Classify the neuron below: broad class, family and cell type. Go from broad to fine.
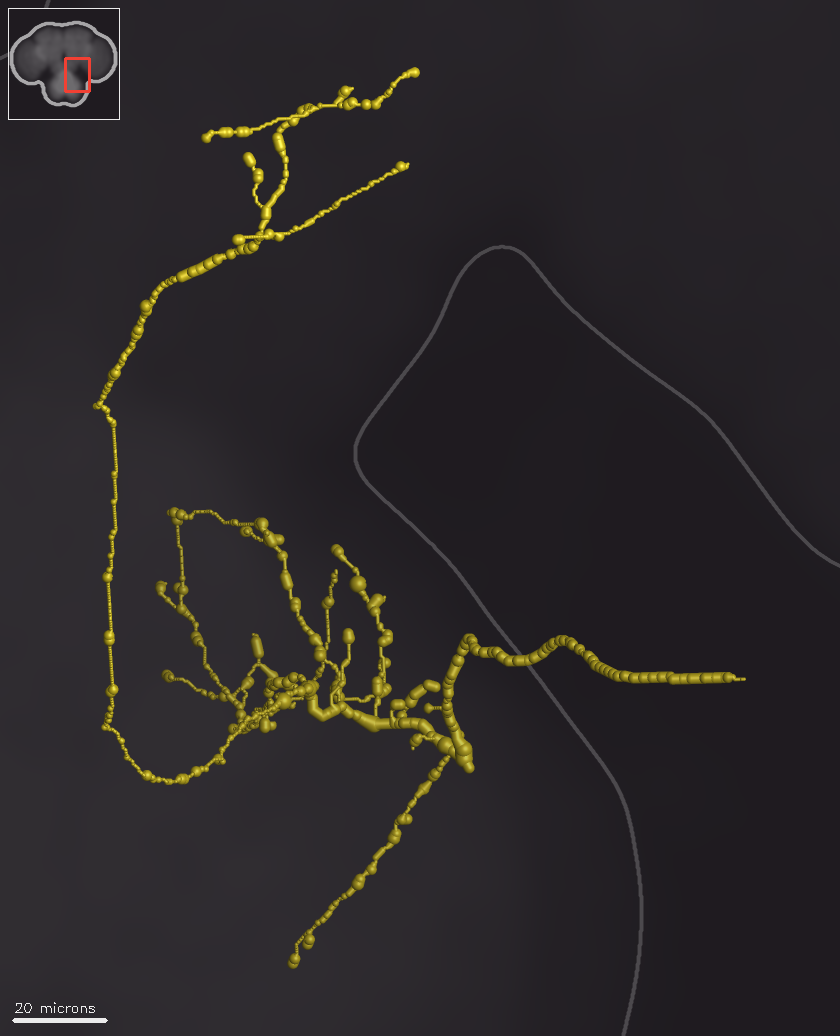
sensory neuron ascending to the brain; class mechanosensory proprioceptive; SApp04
